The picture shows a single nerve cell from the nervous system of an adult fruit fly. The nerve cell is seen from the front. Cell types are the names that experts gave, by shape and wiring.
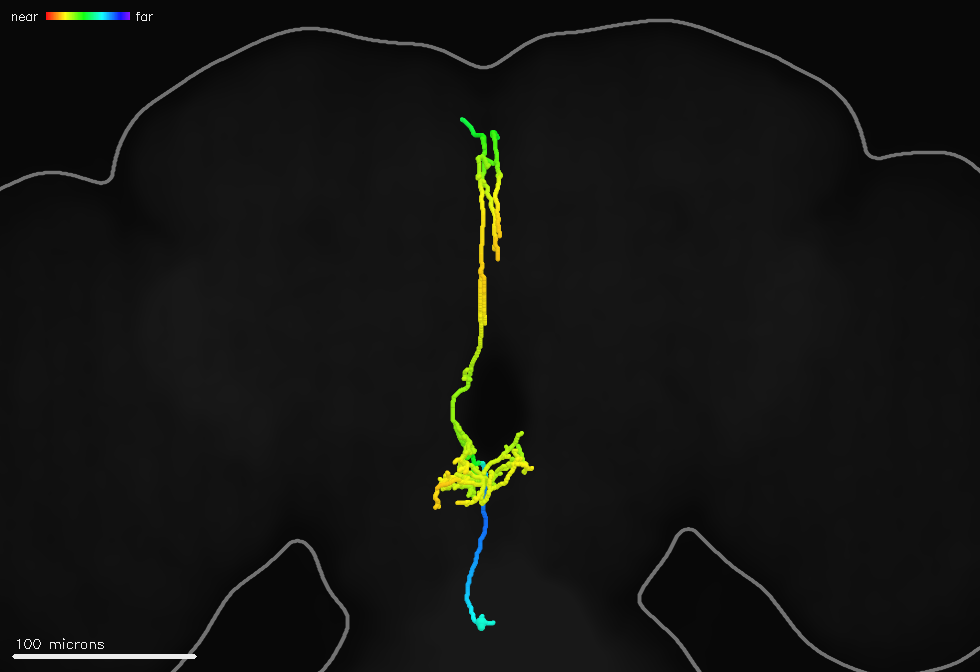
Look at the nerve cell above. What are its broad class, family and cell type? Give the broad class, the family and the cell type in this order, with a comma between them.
central-brain intrinsic neuron, hemilineage LB5, PRW006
